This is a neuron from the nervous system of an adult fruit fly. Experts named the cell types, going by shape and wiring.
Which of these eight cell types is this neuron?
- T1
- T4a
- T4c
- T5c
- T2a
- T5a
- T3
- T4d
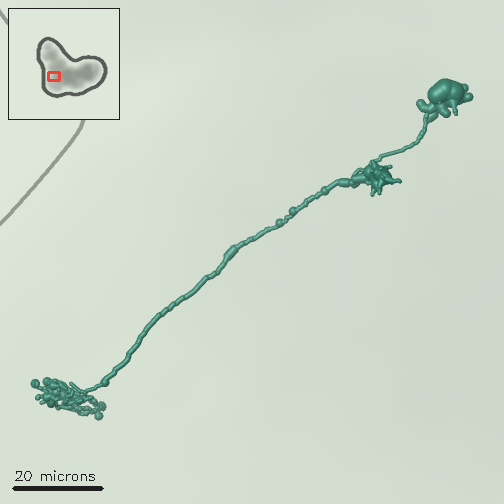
T1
